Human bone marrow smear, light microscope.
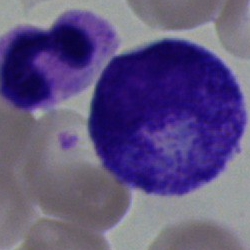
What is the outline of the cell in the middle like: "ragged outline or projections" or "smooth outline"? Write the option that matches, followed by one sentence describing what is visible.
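Smooth outline. The cell outline is round and smooth.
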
